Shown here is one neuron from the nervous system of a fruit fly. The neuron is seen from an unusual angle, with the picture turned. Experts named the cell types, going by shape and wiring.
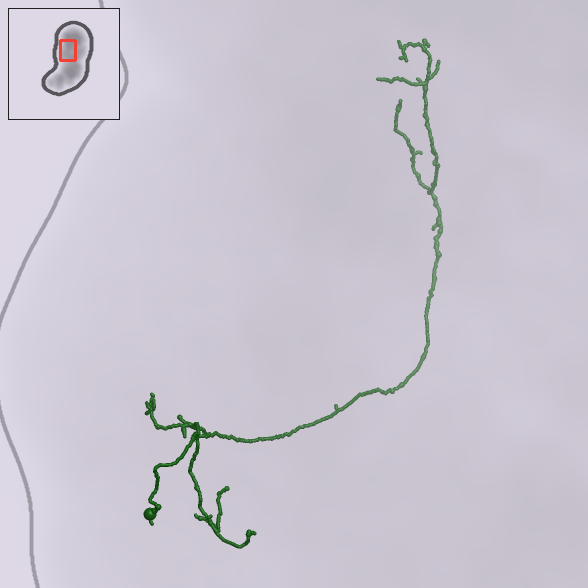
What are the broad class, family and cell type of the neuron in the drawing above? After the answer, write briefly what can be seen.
Its broad class is central-brain intrinsic neuron. The name of its family is class Kenyon Cell. The cell type is KCg-d. The cell body is at the lower left of the picture. As drawn here it is taller than it is wide.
